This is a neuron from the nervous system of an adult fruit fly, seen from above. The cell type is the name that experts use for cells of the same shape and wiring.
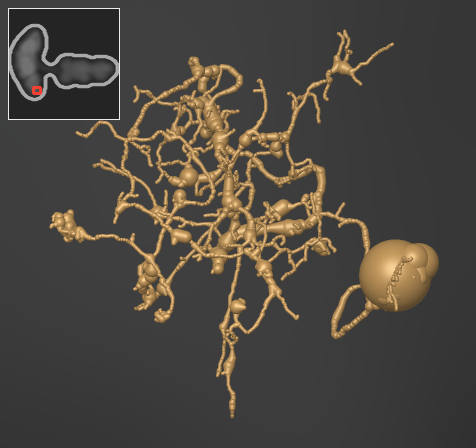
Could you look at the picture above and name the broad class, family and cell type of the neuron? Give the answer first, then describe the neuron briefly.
This is an optic-lobe intrinsic neuron. Its family is Cm. It is of cell type Cm1. It lies in the brain. The picture shows dozens of branch ends.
